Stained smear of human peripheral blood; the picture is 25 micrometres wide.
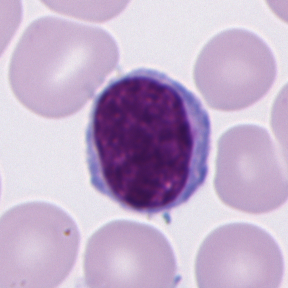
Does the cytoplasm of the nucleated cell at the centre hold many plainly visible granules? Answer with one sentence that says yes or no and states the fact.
No, the cytoplasm of the cell shows no visible granules.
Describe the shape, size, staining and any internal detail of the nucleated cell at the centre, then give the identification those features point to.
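This one comes to about 13 by 11 micrometres, and its oval nucleus, about 12 by 8 micrometres, takes up about 70% of the cell's area. The chromatin is dark purple and coarsely clumped. Around it the pale blue cytoplasm makes a rim that's wider on the right side than on the left, and the outer edge is slightly irregular and frayed. So what you've got there is a typical lymphocyte.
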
